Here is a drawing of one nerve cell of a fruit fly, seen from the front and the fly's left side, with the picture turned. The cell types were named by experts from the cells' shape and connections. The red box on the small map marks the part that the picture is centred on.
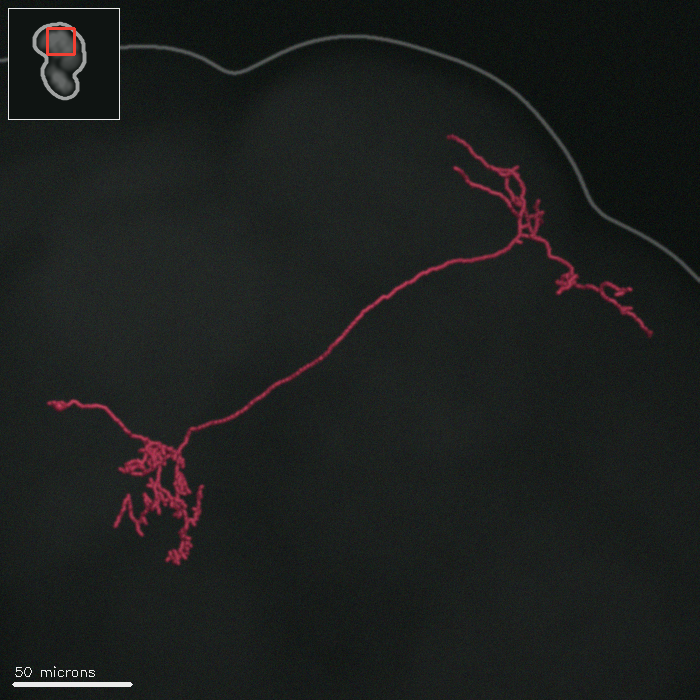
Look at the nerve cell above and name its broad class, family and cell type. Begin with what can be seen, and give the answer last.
Its cell body lies on the left of the picture. From left to right in the picture it spans about 250 microns. Dozens of branch ends can be seen. Its broad class is central-brain intrinsic neuron. The family is hemilineage FLAa2. Its cell type is PRW010.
